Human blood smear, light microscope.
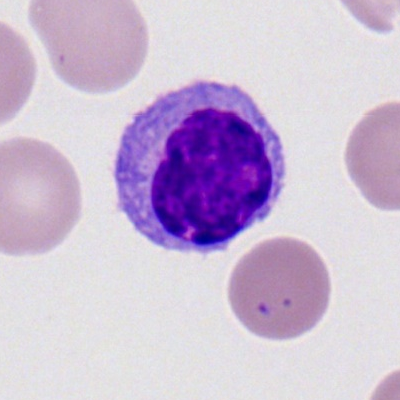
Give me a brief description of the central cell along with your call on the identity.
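Looking at the edge, I see it is finely ragged, with short hair-like projections. The nucleus sits off-centre toward the lower right, and its chromatin is dark purple and coarsely clumped. The rim of cytoplasm is widest on the upper left side of the nucleus. So this is a lymphocyte.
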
